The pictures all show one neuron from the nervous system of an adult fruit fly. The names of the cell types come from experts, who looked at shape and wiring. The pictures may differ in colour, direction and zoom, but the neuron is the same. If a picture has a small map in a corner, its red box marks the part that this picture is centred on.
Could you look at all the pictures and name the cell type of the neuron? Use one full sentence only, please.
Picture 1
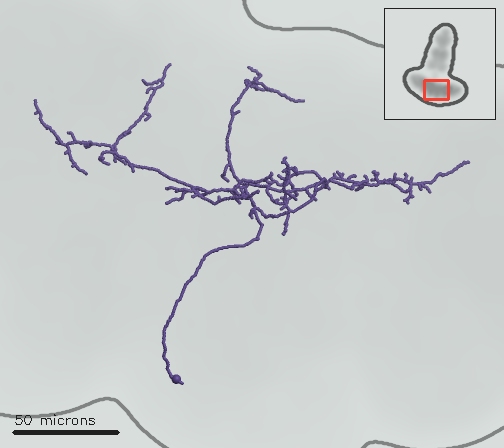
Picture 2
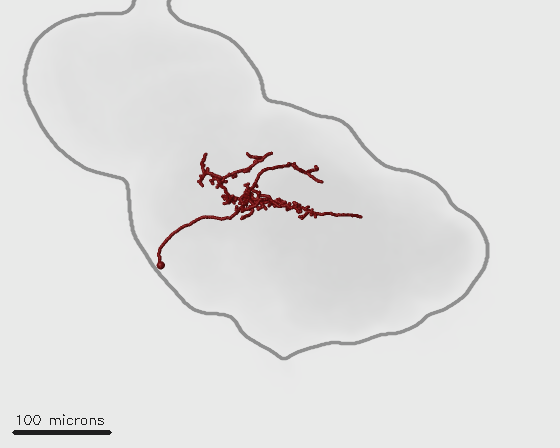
Among cell types, the one for this neuron is CB4143.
